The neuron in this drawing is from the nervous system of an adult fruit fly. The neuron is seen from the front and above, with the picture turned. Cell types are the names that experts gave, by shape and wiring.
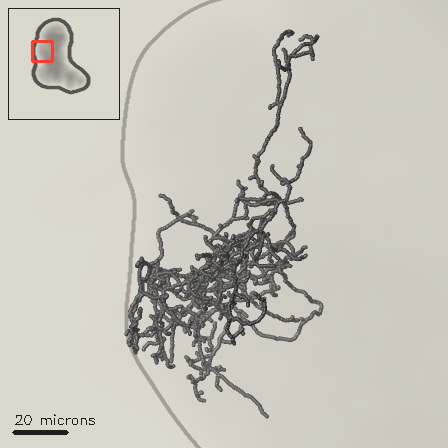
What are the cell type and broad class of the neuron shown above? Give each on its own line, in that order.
GNG280
central-brain intrinsic neuron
